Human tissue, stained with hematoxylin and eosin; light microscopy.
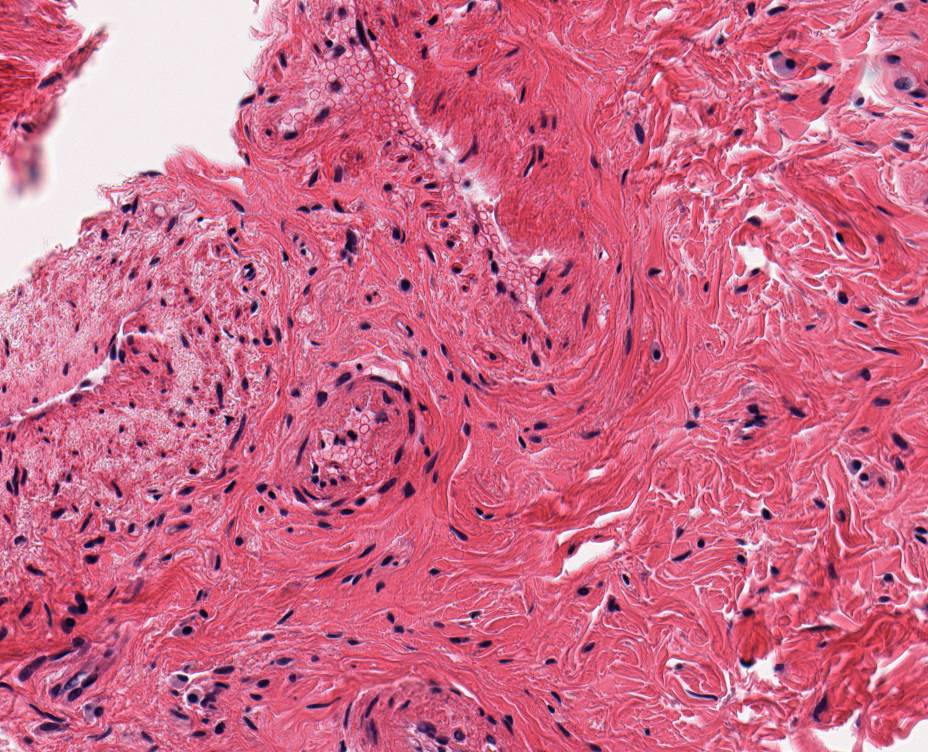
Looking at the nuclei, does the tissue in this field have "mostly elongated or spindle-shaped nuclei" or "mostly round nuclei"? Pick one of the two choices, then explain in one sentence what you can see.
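Mostly elongated or spindle-shaped nuclei. The nuclei are mostly slender, dark, elongated and fairly uniform.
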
